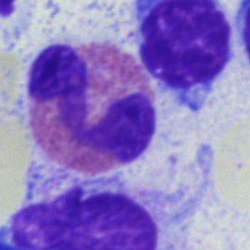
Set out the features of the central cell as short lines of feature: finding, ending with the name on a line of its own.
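Nuclear lobes: one upper left, the other lower right, joined in a curve around central cytoplasm.
Chromatin: dense, dark purple.
Cytoplasm: abundant, pink to orange-pink.
Granules: pink, filling the cytoplasm.
Identity: eosinophil.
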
